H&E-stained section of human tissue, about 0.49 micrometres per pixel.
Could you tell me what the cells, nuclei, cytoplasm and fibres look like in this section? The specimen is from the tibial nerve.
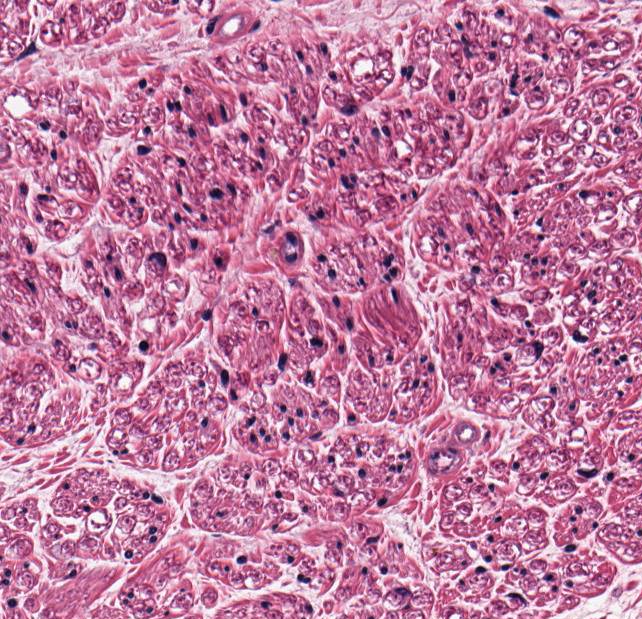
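Just right of the centre, follow one bundle: its fibres run lengthwise in wavy parallel strands. Scattered among the round profiles in all the bundles are small, dark nuclei, oval to elongated. Now check the septa at the top centre, the centre and the lower right, where small vessels with thick pink walls and narrow lumens sit. You will find no fat cells anywhere in the field.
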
